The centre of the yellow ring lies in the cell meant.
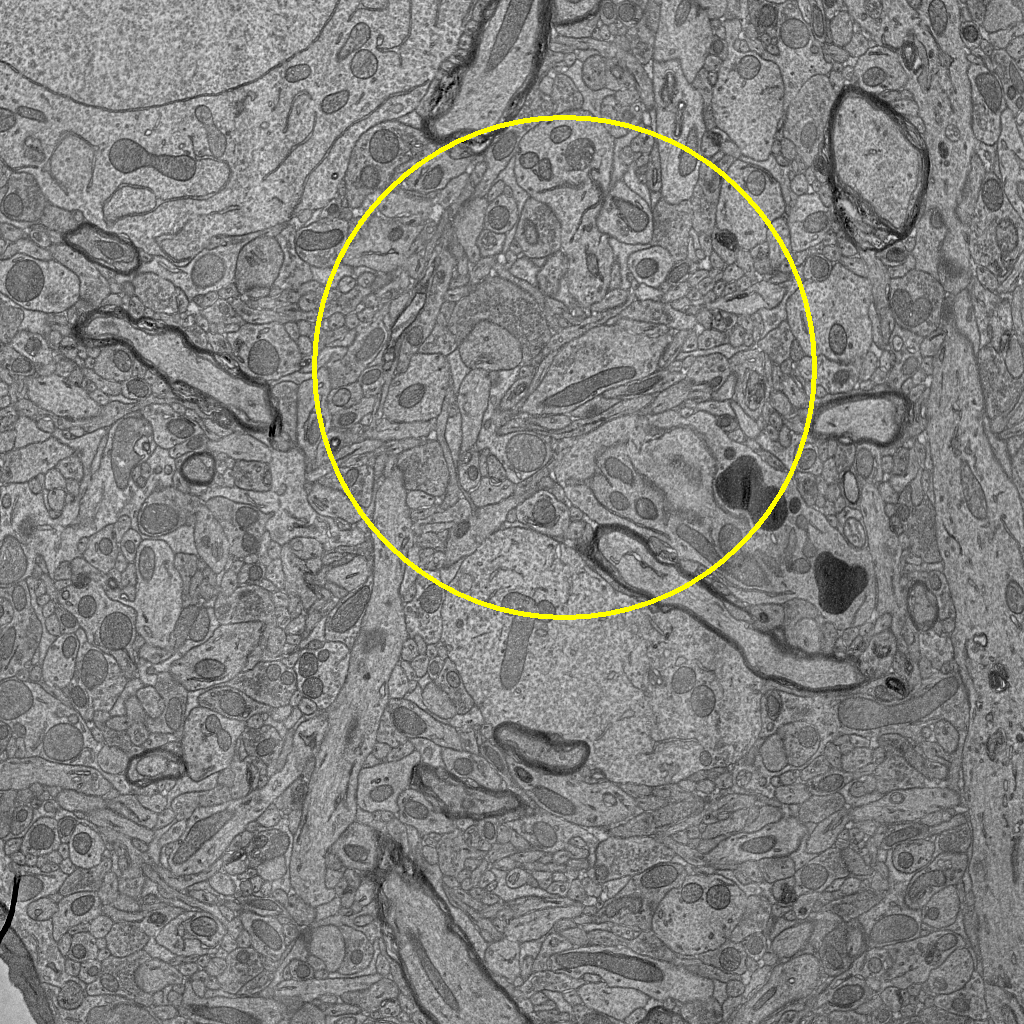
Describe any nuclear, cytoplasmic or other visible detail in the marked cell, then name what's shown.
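Look first for a nucleus: there is none anywhere inside the ring. Around the ring's centre the cytoplasm is finely granular and mid-grey. Now notice the very dark, irregular dense bodies near its lower right edge. A dark myelin sheath curves across the lower part of the ring. This is a microglial cell.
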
